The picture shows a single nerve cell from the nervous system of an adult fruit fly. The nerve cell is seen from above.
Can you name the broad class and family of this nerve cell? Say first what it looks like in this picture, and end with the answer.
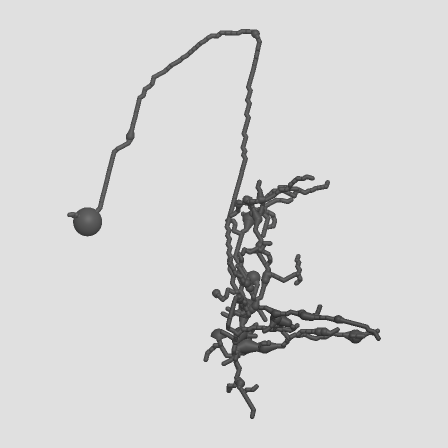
Its cell body lies on the left of the picture. Dozens of branch ends can be seen. Its broad class is optic-lobe intrinsic neuron. The family is Mi.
